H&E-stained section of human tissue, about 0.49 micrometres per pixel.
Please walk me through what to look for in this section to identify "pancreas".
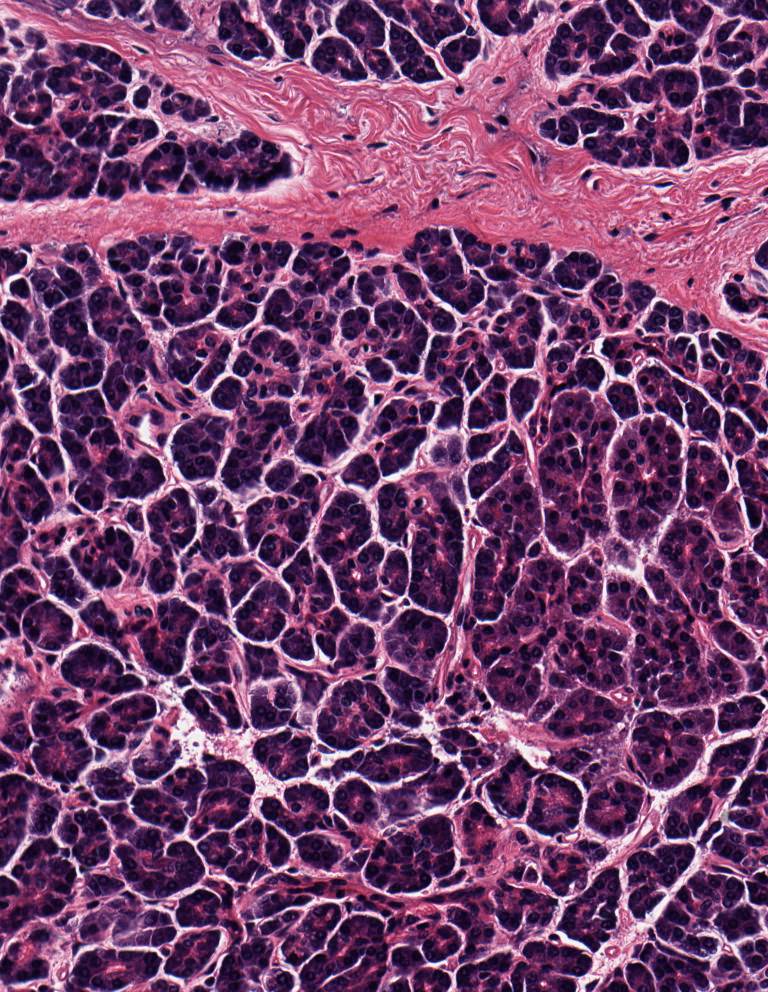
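This section is pancreas, and its parenchyma is built of closely packed small rounded acini.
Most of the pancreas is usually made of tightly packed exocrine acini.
The close packing of the acini here agrees with that. In each acinar cell the cytoplasm is deeply basophilic and purple at the base, with a pinker granular zone toward the centre of the acinus.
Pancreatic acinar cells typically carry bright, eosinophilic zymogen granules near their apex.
The pinker granular zone facing the centre of each acinus matches that apical position. The acinar cell nuclei are round and sit toward the base of the cells. The acinar lumina are tiny and barely visible.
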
